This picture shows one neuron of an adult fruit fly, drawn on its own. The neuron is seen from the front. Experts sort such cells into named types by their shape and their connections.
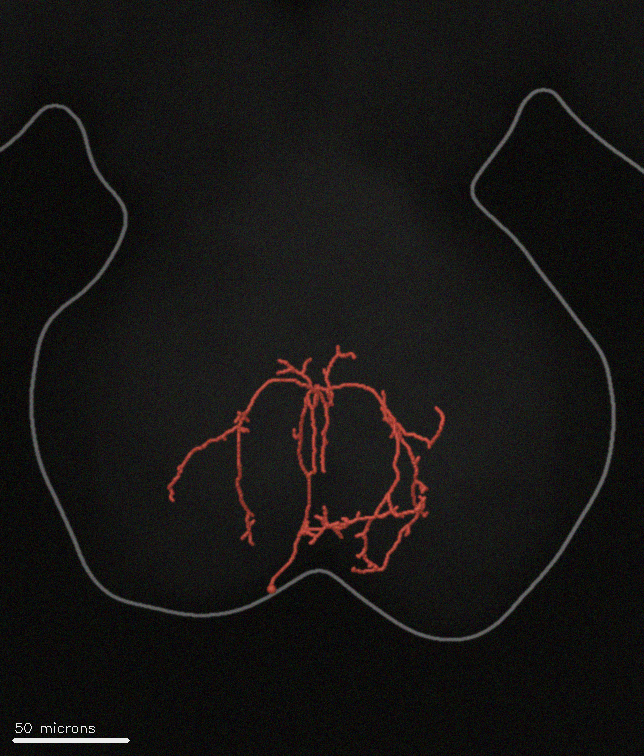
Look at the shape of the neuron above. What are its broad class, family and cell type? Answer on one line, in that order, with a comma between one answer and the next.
nerve-cord intrinsic neuron, hemilineage 12B, IN12B075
